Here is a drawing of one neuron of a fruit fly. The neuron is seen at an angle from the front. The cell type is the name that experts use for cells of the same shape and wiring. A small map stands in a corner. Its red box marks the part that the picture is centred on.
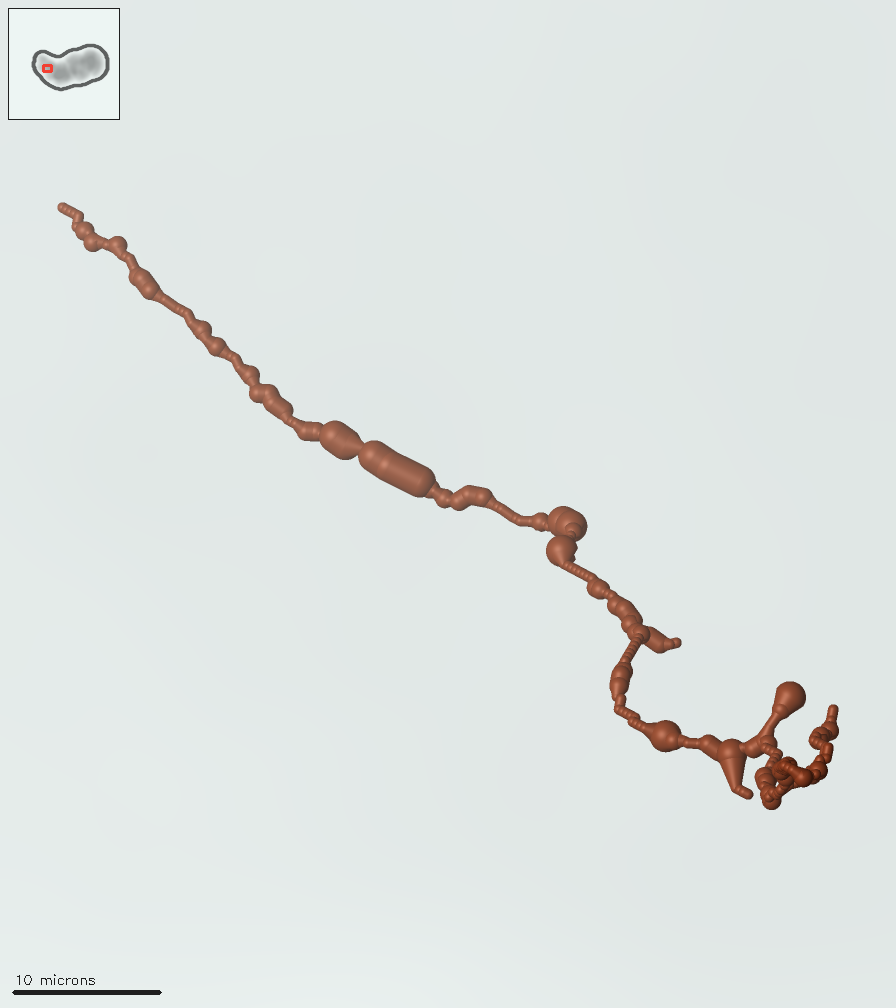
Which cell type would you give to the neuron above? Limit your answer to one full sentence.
In the scheme of cell types, this neuron is SNta20.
